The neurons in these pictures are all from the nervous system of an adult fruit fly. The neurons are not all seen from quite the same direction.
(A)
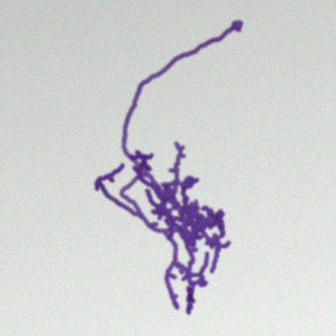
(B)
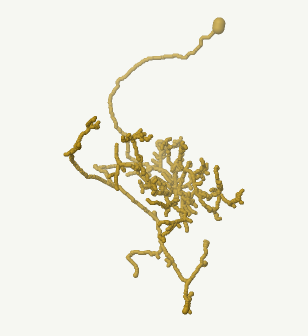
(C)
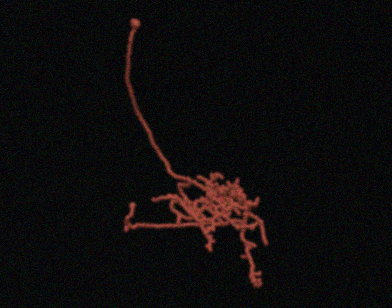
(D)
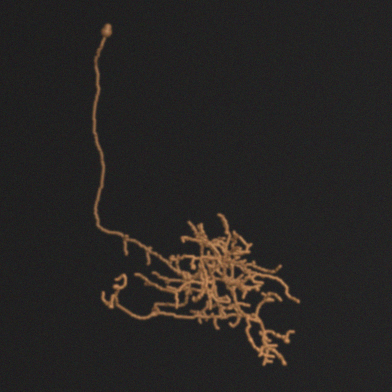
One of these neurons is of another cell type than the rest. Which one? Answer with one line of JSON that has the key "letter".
{"letter": "D"}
